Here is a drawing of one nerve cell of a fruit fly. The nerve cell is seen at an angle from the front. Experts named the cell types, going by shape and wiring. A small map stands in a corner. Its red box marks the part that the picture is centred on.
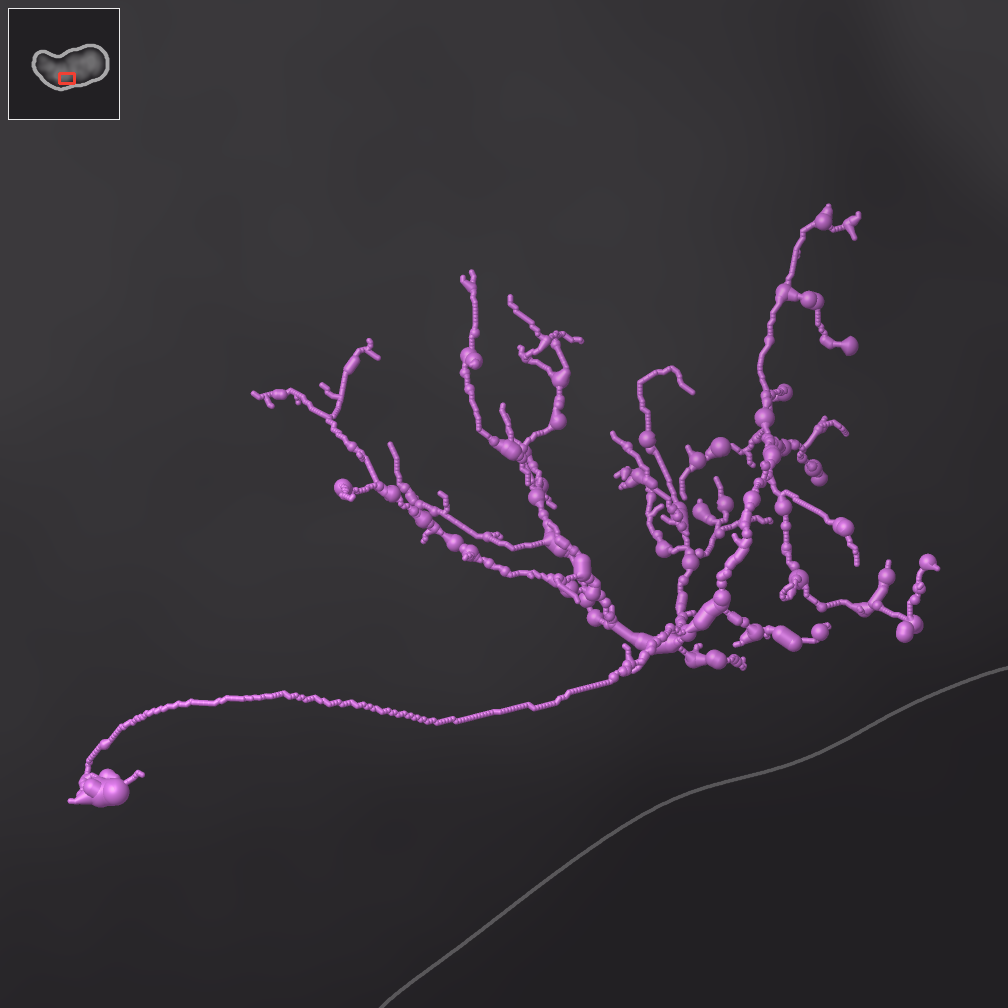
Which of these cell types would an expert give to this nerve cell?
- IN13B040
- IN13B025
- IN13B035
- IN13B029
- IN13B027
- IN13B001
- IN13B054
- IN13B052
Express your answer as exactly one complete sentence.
This nerve cell is an instance of the cell type IN13B052.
